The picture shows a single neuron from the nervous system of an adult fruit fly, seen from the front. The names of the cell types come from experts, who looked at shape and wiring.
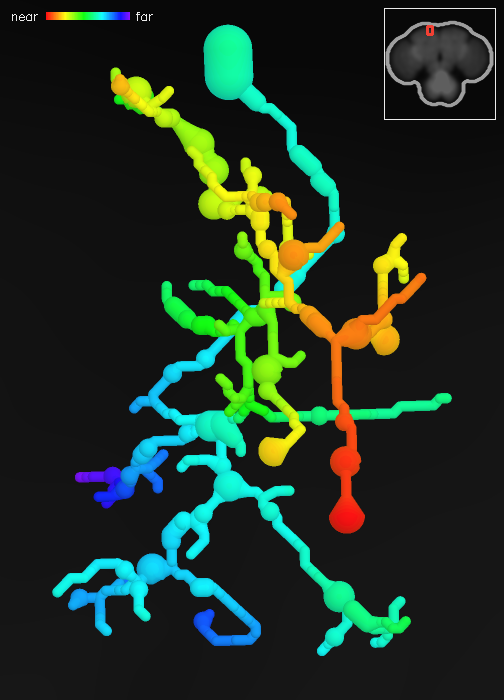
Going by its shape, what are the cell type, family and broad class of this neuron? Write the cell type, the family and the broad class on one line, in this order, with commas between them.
CB1406, hemilineage SLPpm2, central-brain intrinsic neuron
